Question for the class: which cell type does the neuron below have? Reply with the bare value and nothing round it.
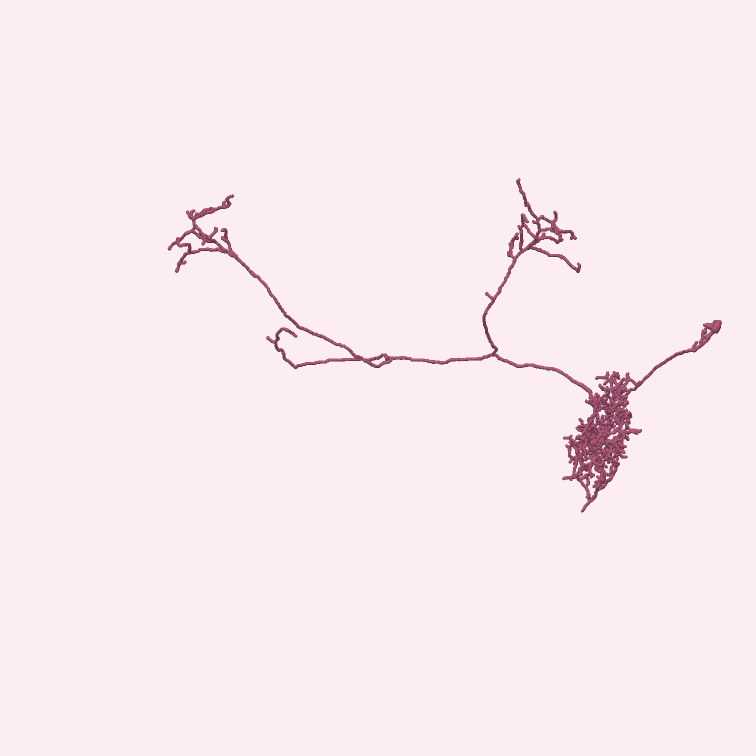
AVLP719m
